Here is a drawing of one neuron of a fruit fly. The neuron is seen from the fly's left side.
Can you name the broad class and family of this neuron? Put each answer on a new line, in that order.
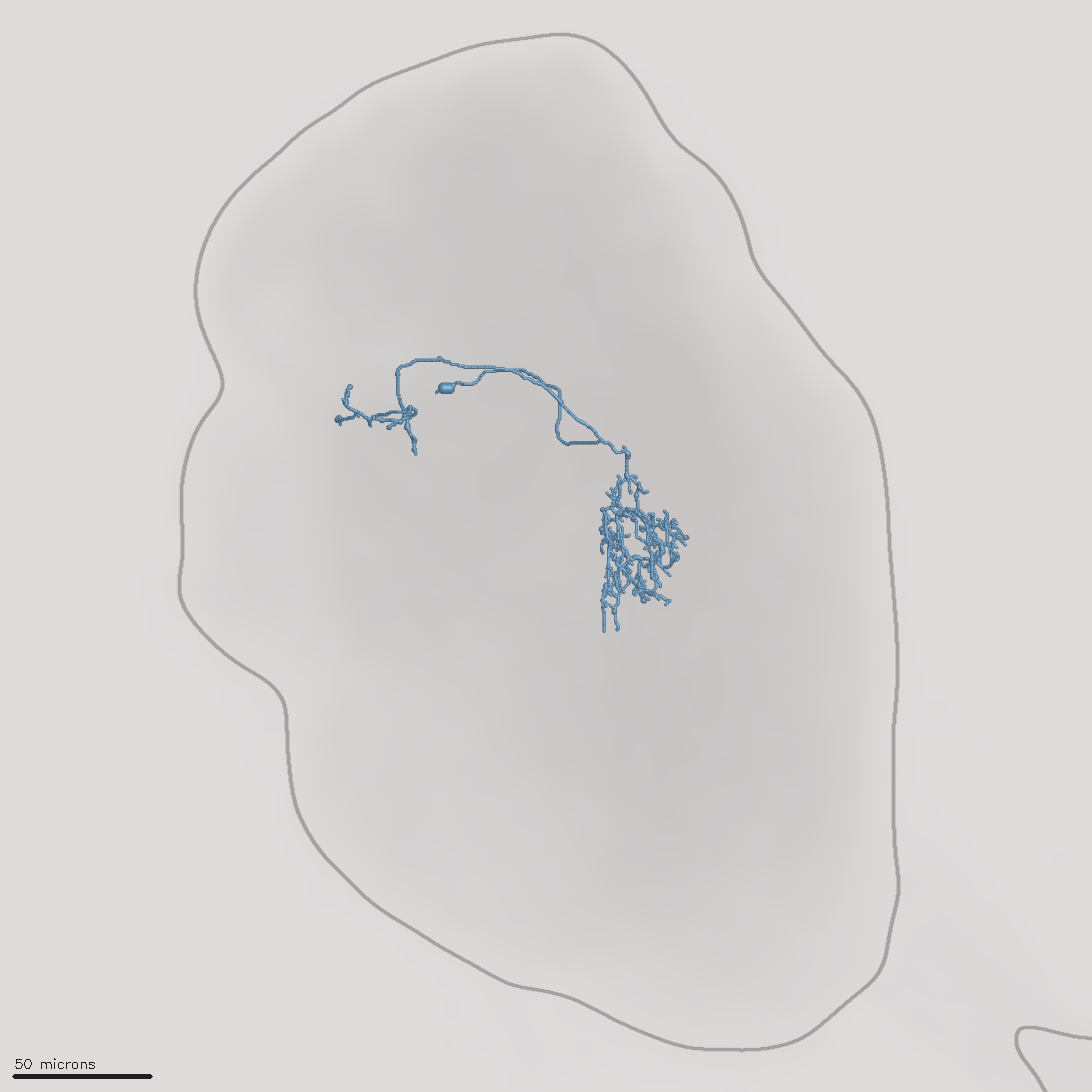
visual projection neuron
hemilineage SLPa&l1_lateral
